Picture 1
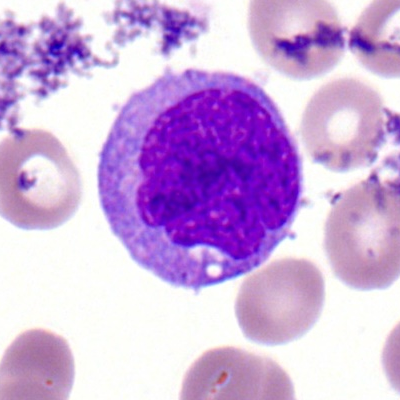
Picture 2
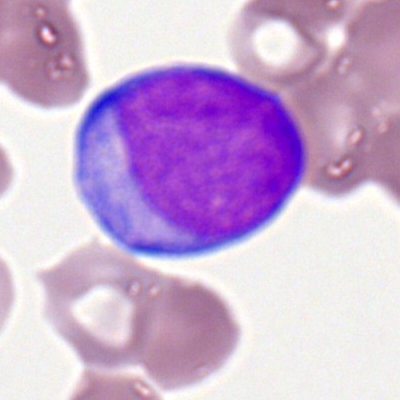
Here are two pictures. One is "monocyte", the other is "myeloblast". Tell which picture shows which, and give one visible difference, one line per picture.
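Picture 1 shows a monocyte: One small clear vacuole sits in the cytoplasm just below the nucleus.
Picture 2 shows a myeloblast: The cytoplasm contains no vacuoles.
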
